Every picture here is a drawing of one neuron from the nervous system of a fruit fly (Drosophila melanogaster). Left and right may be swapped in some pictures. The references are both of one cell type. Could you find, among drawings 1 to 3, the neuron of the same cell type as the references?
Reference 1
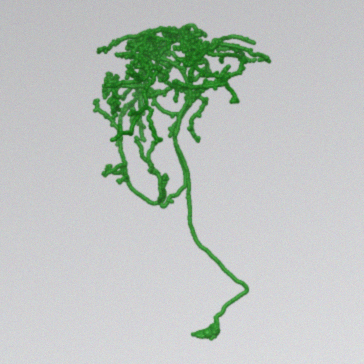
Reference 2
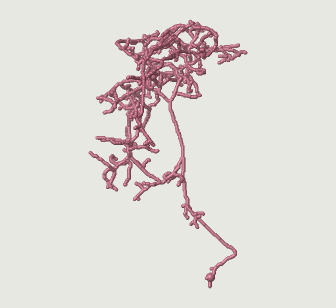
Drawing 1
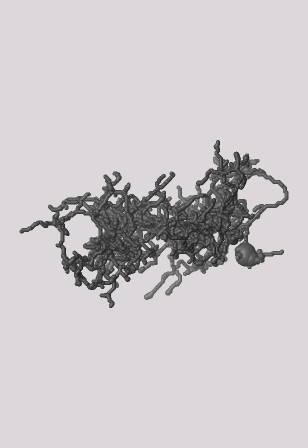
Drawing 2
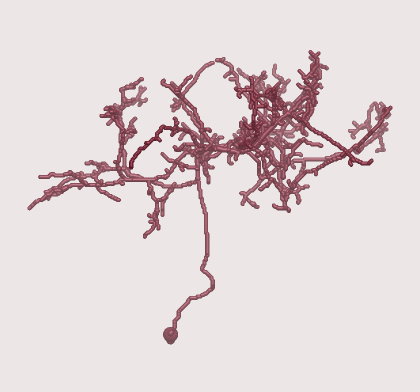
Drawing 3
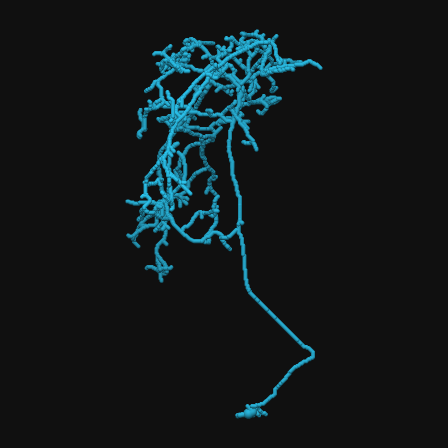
Drawing 3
